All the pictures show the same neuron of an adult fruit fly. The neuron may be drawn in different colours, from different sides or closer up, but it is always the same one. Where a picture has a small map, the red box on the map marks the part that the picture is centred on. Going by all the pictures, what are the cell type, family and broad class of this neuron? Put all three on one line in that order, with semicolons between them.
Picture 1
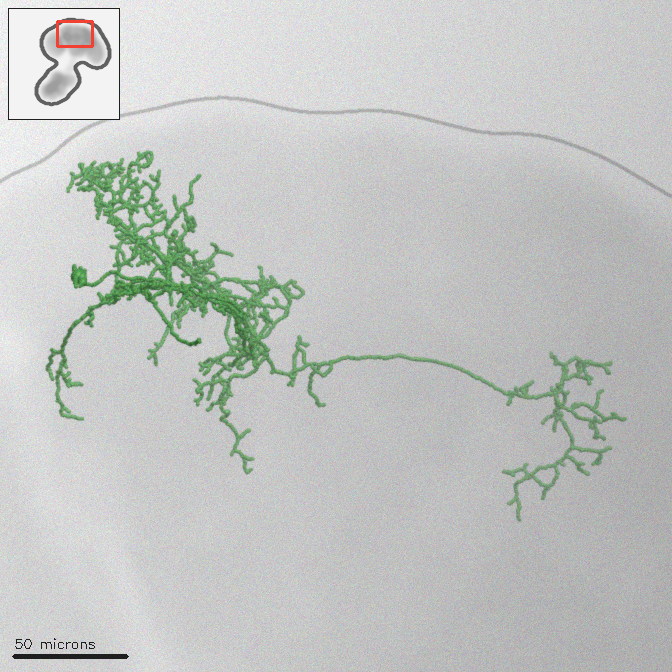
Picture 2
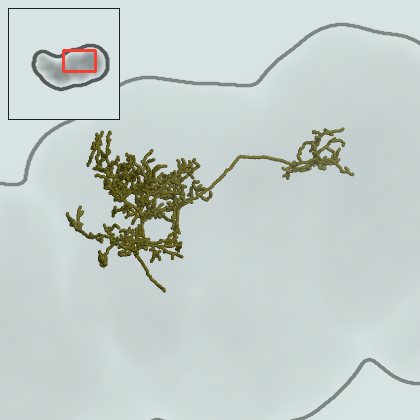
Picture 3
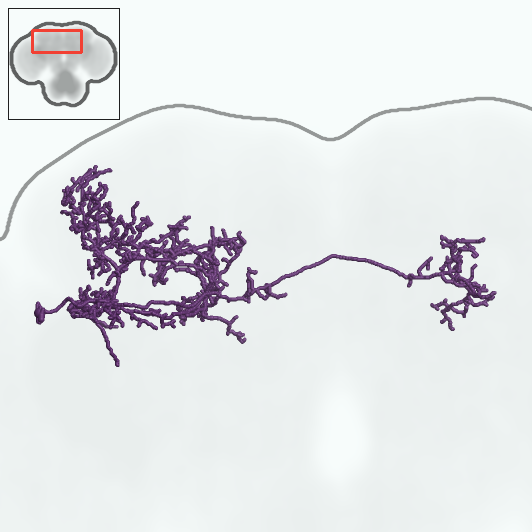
CL069; hemilineage SLPa&l1_anterior; central-brain intrinsic neuron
